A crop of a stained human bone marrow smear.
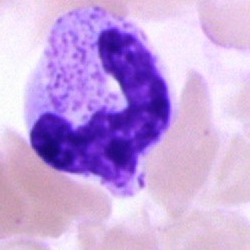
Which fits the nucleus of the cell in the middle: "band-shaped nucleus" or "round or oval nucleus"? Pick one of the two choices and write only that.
Band-shaped nucleus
